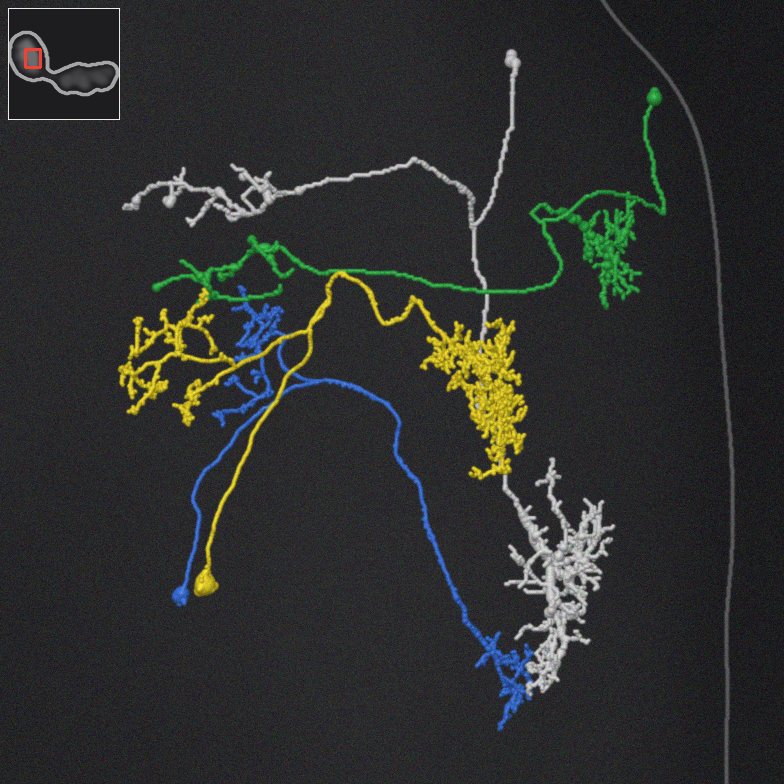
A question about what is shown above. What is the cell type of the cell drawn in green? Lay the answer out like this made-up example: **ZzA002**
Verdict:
**LC18**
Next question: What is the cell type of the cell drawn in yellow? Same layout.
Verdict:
**LC17**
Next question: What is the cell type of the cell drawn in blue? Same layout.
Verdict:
**LC12**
